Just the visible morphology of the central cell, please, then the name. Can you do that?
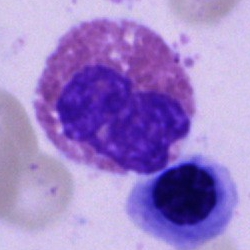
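Outline: roughly round. Chromatin: dark purple and coarsely clumped. Nucleoli: none visible in the nucleus. Sharpness: slightly blurred, which softens the edges of the granules. Name: eosinophil.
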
